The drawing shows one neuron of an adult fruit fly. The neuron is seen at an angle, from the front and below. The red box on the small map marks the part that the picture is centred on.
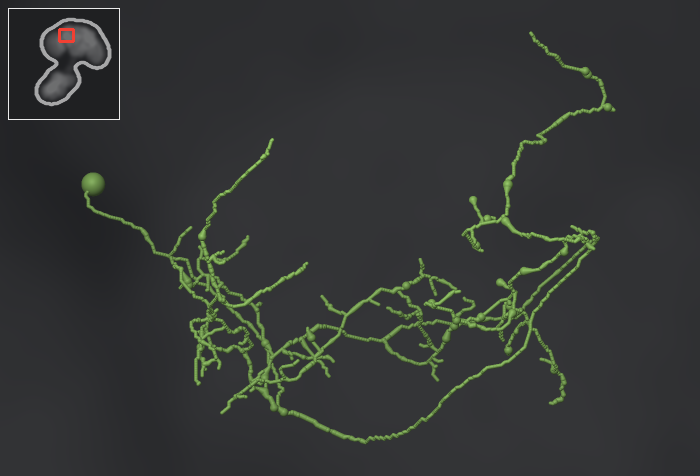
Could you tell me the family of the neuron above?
hemilineage DL1_ventral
